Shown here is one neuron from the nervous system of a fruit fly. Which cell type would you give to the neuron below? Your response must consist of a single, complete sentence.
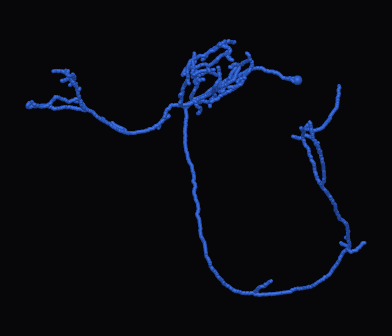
The single neuron here is of type M_lPNm11A.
